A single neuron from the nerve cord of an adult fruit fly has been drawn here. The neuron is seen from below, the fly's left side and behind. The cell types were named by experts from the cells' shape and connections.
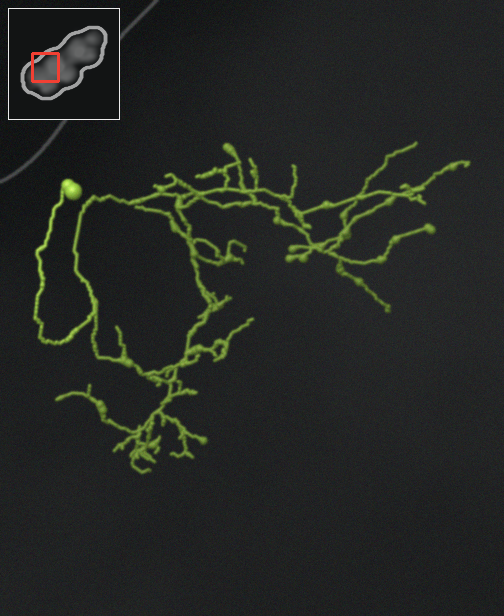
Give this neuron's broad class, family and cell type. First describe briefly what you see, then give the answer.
The picture shows dozens of branch ends. As drawn here it is wider than it is tall. Its broad class is nerve-cord intrinsic neuron. The family is hemilineage 03B. Its cell type is IN03B092.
